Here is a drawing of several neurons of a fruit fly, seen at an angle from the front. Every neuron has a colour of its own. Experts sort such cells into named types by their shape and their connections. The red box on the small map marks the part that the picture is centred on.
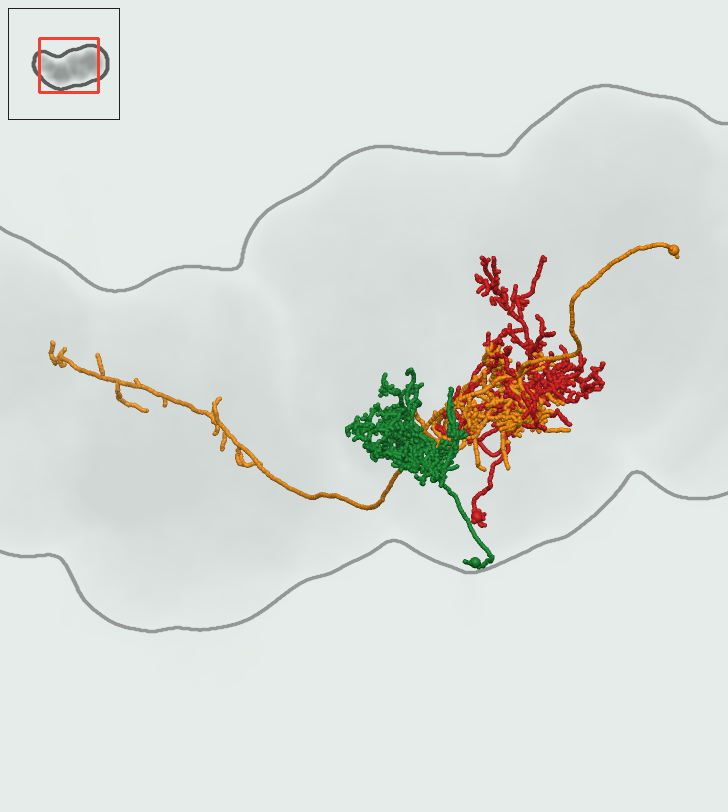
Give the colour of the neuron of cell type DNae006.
orange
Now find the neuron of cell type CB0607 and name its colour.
green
